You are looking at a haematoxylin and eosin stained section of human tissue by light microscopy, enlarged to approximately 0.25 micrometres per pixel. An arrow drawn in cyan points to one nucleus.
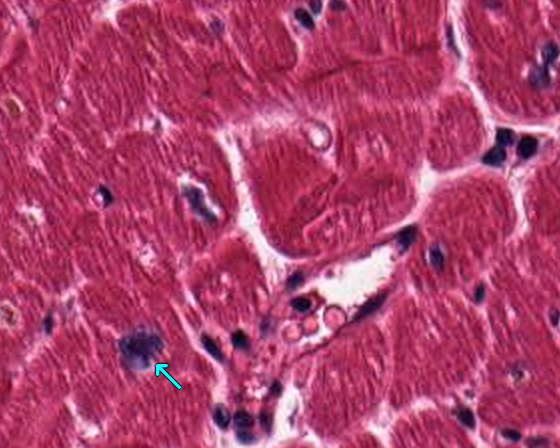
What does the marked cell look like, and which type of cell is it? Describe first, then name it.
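The nucleus is larger than the small dark nuclei lying in the narrow spaces between the neighbouring fibres. The nucleus is very dark purple with an irregular, jagged outline and uneven, clumpy staining. The nucleus lies well inside the fibre, surrounded on all sides by pink cytoplasm rather than pressed against its edge. This is a cardiomyocyte.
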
